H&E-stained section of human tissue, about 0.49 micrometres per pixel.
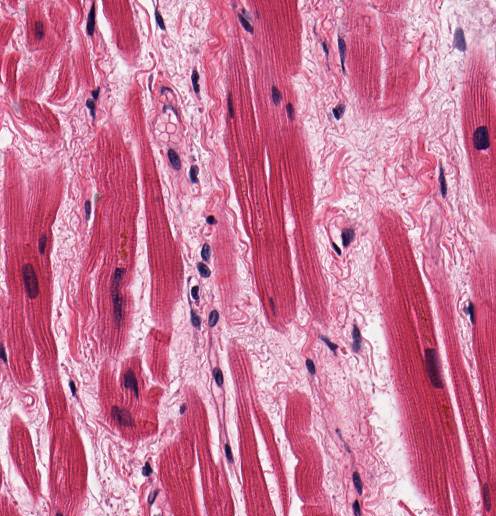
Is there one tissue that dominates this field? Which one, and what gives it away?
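Myocardium is the tissue here. First, orientation: elongated eosinophilic muscle fibres run mostly from top to bottom, slightly oblique. Second, texture: the fibres show fine cross-striations along their length. Third, shape: some fibres branch and taper instead of running as uniform parallel cylinders.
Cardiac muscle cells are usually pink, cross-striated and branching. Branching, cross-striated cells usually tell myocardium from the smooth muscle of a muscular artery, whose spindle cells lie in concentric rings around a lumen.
Last, contents: small golden-brown pigment granules lie within some fibres, as in one at left-centre.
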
